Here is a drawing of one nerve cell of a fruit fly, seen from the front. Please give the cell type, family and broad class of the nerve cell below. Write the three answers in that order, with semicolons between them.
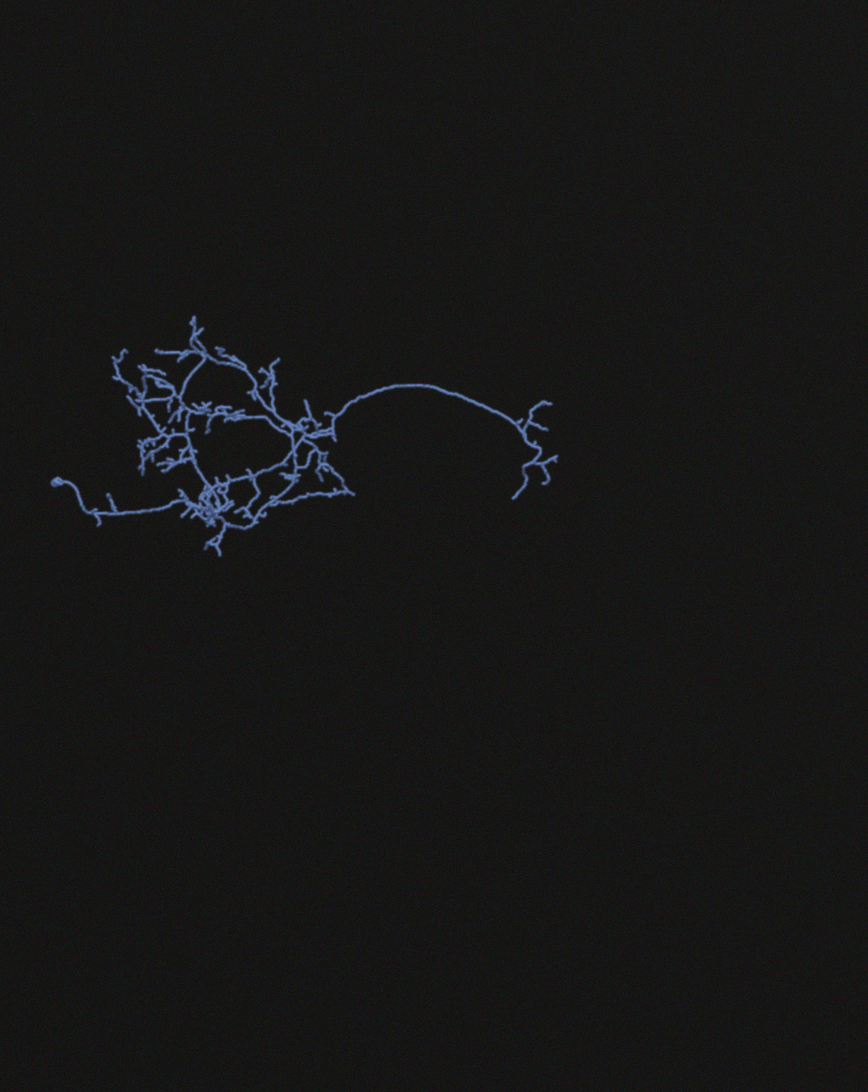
CL062_a1; hemilineage VLPl2_medial; central-brain intrinsic neuron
